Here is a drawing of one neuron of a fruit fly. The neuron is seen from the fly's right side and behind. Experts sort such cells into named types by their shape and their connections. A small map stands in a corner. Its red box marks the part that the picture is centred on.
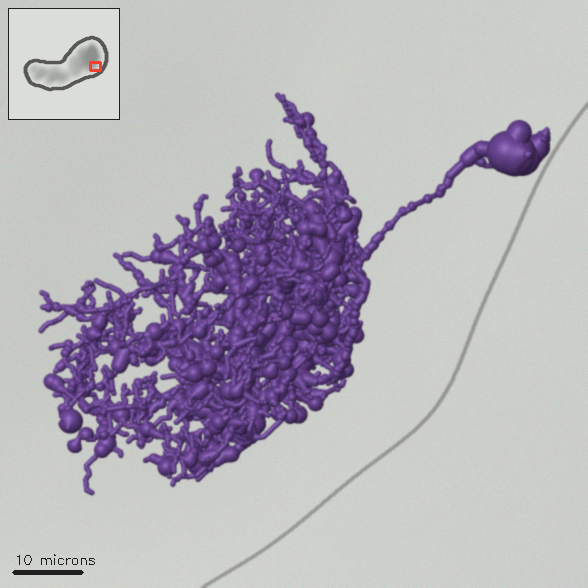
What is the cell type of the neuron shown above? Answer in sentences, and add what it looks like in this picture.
It is of cell type GNG099. It is a central-brain intrinsic neuron. The cell body is at the upper right of the picture. By the scale bar it is about 75 microns wide in this view. Dozens of branch ends can be seen.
